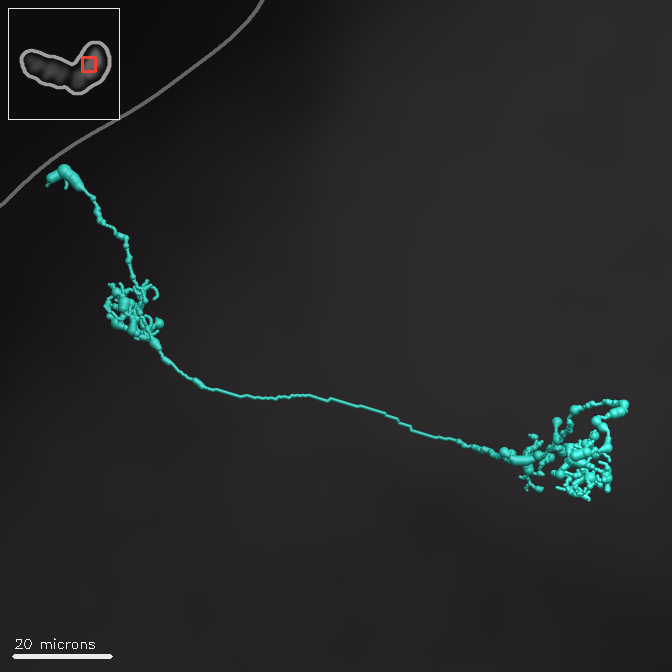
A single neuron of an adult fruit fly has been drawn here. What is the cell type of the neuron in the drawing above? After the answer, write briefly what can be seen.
It is of cell type PFNa. Its broad class is central-brain intrinsic neuron. The cell body is at the upper left of the picture. From left to right in the picture it spans about 120 microns. Dozens of branch ends can be seen.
